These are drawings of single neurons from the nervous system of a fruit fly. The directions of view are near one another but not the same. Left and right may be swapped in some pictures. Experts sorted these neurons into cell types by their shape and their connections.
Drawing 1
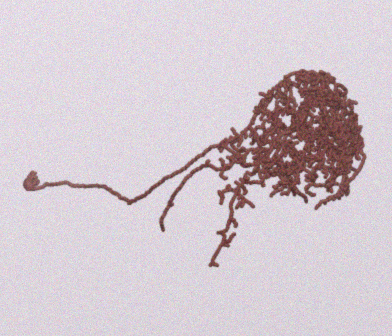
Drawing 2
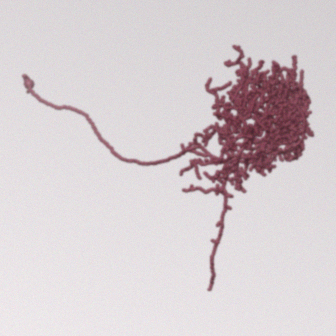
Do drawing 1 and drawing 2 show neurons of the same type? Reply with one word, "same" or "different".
same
